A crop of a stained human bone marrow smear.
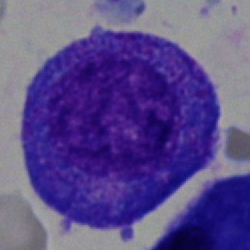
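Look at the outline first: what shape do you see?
It is round, very nearly a circle.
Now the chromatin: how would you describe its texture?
Finely stippled, not coarsely clumped.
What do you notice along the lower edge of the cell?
Two small knob-like projections standing out from it.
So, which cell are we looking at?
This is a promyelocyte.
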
